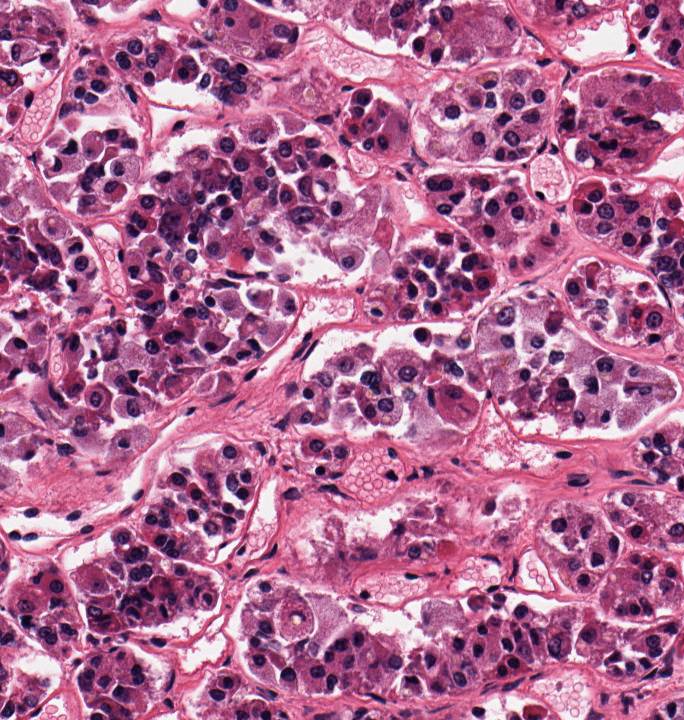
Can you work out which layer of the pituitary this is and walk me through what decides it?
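The field shows the pars distalis. Its cells lie throughout in rounded nests separated by thin pink fibrous septa, and the nest cells are polygonal with abundant granular cytoplasm ranging from pink to purple.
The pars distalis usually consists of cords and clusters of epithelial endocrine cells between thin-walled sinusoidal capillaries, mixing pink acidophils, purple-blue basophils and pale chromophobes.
That range of cytoplasmic colour fits such a mix. A broader band of fibrous stroma crosses diagonally from lower left toward the centre. White retraction clefts part many nests from their septa.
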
